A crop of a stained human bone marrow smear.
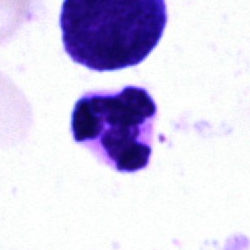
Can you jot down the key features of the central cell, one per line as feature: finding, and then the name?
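Chromatin: dense, dark purple throughout the lobes
Cytoplasm: scant, pale pink-lilac
Vacuoles: none visible
Outline: irregular rather than smoothly round
Cell: segmented neutrophil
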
